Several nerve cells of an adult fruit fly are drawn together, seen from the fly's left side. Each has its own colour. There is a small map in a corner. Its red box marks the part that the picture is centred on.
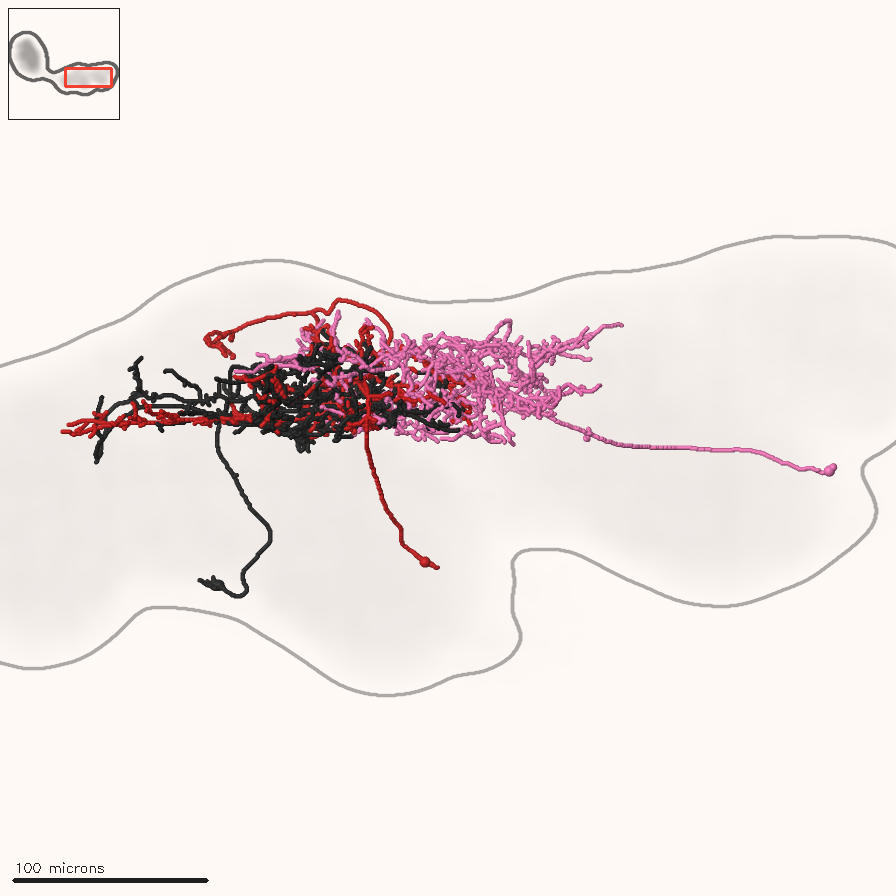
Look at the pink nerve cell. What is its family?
hemilineage 06A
